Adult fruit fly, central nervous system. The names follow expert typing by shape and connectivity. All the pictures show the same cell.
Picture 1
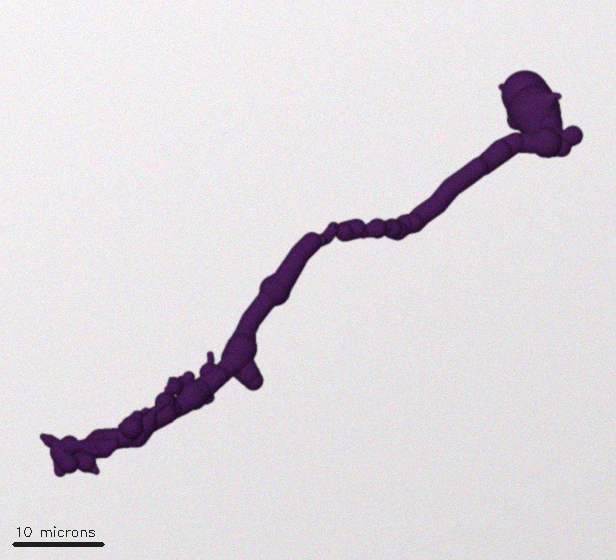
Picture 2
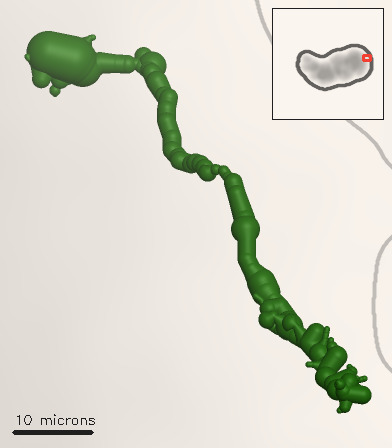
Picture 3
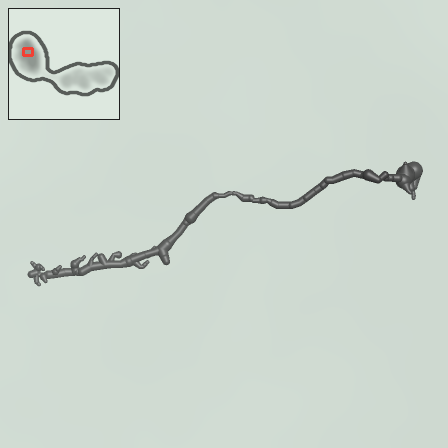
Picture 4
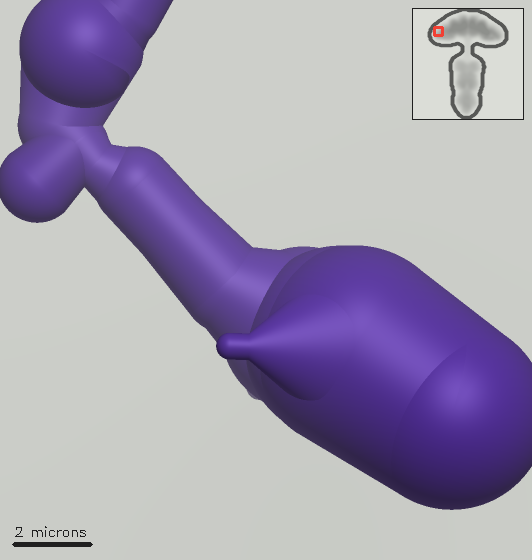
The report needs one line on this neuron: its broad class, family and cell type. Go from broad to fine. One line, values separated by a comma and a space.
optic-lobe intrinsic neuron, L, L2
